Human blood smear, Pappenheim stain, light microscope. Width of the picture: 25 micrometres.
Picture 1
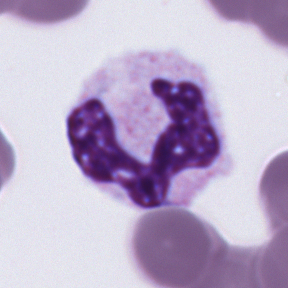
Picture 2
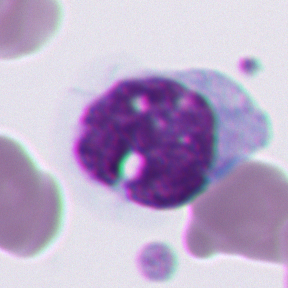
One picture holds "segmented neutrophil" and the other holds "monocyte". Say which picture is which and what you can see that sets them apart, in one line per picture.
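In picture 1 we see a segmented neutrophil: The cytoplasm holds many fine pink-violet granules.
In picture 2 we see a monocyte: No distinct granules are seen in the cytoplasm.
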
